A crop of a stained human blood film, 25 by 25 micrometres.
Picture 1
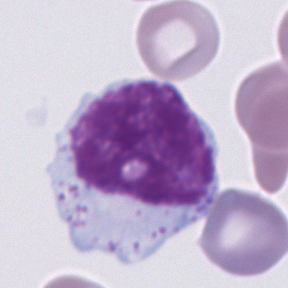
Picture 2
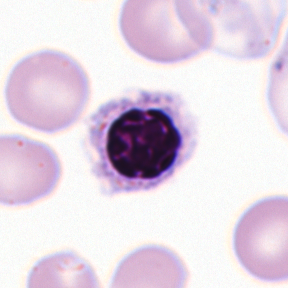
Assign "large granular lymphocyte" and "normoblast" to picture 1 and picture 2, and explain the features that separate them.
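The large granular lymphocyte is in picture 1, and picture 2 holds the normoblast. The lymphocyte has a moderate rim of pale blue cytoplasm, mostly below and to the left of its nucleus, whereas in the normoblast the nucleus fills most of the cell and the pale greyish-lilac cytoplasm forms only a narrow rim.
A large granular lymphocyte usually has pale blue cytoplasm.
The lymphocyte's nucleus carries one small pale round spot in its lower middle; the normoblast shows no nucleoli, and its chromatin is dark purple and coarsely clumped.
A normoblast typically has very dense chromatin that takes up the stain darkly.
Both edges are uneven: ruffled in the lymphocyte, most of all at the lower left, and irregular and ragged in the normoblast. Red cells lie close to the lymphocyte's right side without overlapping it.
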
